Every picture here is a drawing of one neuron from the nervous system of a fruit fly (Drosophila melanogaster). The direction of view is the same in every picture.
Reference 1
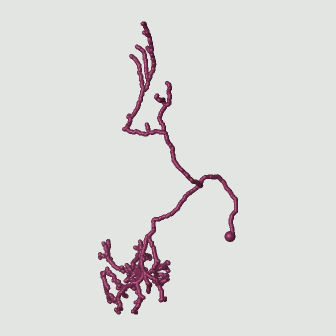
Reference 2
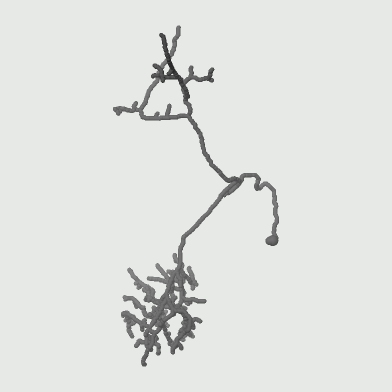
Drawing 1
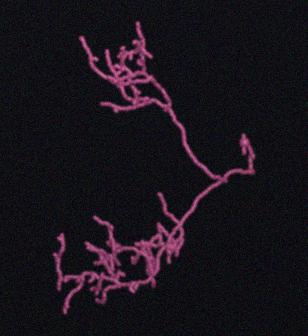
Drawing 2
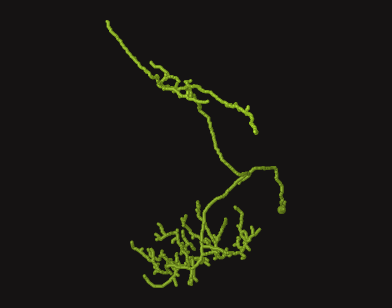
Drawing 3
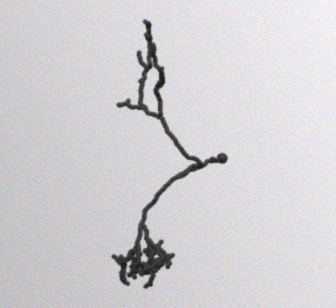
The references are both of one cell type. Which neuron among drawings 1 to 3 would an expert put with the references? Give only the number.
3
